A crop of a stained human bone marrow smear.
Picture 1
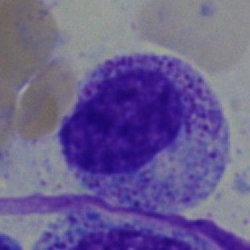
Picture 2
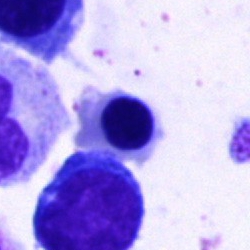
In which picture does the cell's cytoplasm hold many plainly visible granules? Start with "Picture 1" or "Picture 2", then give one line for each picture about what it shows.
Picture 1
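What picture 1 shows: Many purple granules are scattered through the cytoplasm.
What picture 2 shows: The cytoplasm shows no visible granules.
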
